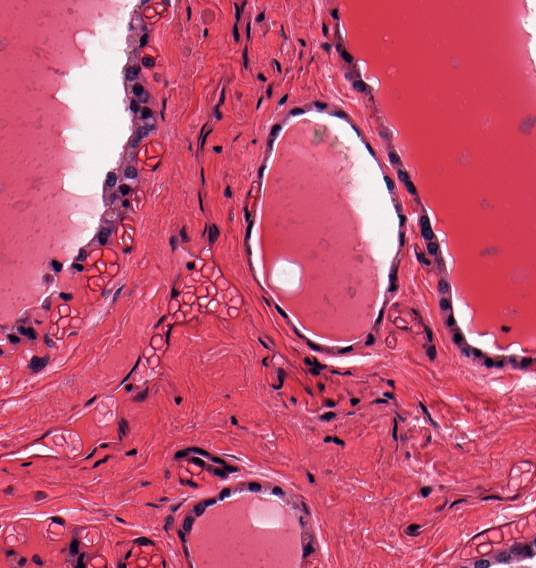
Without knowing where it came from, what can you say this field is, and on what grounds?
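The field mainly shows thyroid follicles, as large rounded spaces at top left, top right, centre and bottom centre, parted by fibrous stroma. Each is lined by a single layer of flattened to low cuboidal cells with dark nuclei and filled with homogeneous, glassy eosinophilic material.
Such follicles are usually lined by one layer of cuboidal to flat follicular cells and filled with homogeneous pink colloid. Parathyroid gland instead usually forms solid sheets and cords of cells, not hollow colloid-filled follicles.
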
